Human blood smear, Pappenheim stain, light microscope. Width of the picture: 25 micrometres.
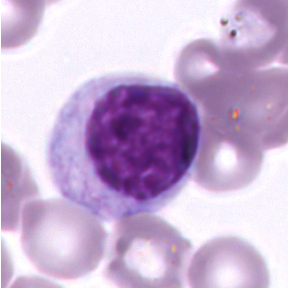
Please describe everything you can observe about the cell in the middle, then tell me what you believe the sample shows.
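Round, smooth outline; no surface projections. Chromatin coarse, clumped into dark patches. Fine purplish granules in the cytoplasm. Verdict: myelocyte.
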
